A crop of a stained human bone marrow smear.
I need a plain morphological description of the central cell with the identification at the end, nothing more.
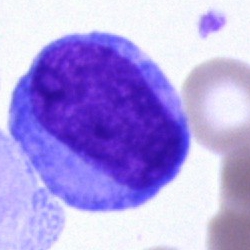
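The outline is roughly oval, with a smooth edge. Its nucleus lies toward the upper right, so the widest band of cytoplasm falls at the lower left. Chromatin is dark purple and finely stippled, and the cytoplasm stains blue. The central cell is a blast.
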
